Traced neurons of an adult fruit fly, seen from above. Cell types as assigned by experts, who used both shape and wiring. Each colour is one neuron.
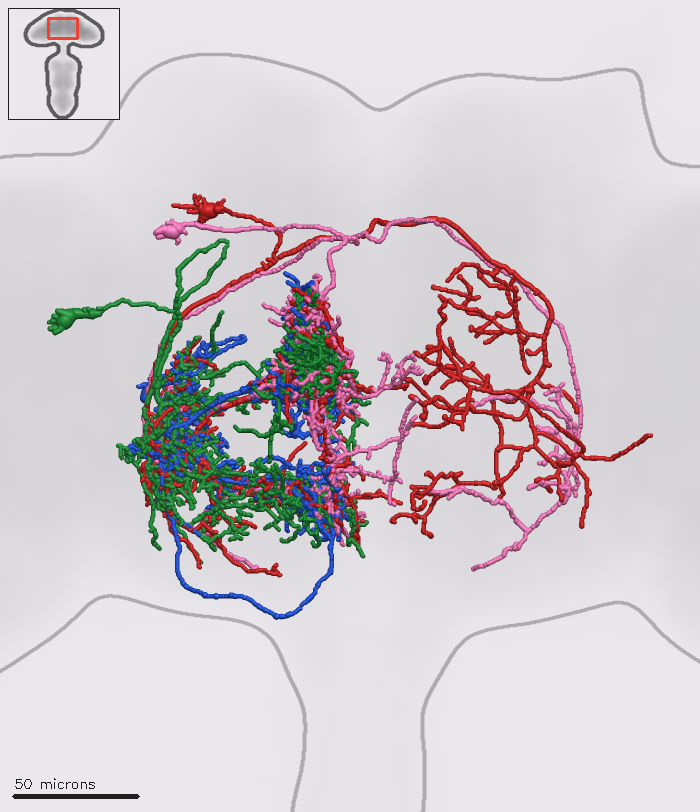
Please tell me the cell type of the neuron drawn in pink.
VES088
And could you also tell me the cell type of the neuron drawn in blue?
GNG554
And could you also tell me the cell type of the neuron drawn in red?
GNG500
